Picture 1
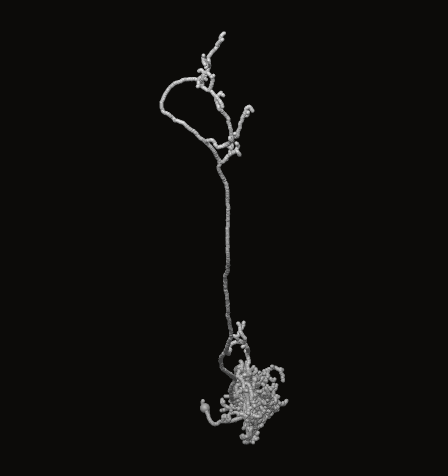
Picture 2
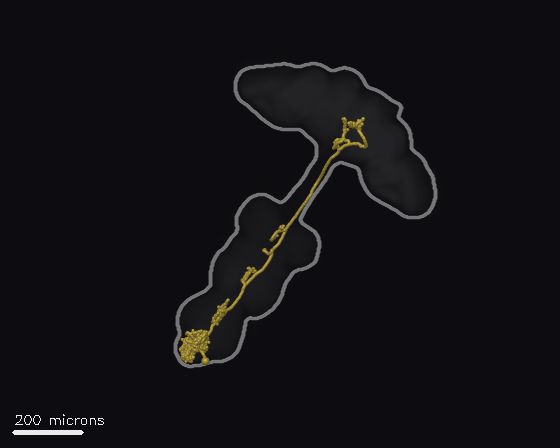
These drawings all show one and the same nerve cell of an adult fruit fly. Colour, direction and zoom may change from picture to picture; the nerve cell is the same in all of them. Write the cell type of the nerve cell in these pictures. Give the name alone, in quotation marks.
"ANXXX074"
